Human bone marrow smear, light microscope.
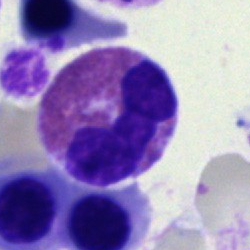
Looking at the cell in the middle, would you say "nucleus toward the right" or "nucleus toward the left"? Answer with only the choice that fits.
Nucleus toward the right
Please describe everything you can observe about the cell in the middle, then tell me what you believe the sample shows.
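Dense, dark purple chromatin; no nucleoli visible. Outline round and smooth. Small pale patch in the cytoplasm near the middle of the cell. Cell type: eosinophil.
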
